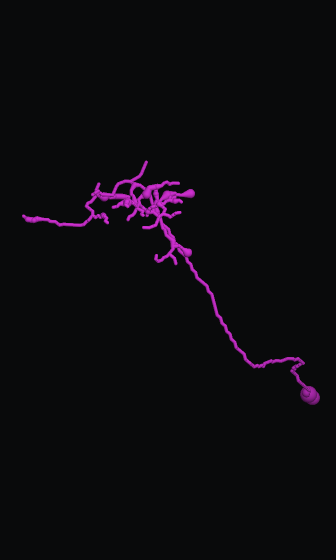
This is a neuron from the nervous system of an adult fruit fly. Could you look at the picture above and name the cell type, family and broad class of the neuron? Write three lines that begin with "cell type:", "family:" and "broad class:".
cell type: Cm2
family: Cm
broad class: optic-lobe intrinsic neuron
